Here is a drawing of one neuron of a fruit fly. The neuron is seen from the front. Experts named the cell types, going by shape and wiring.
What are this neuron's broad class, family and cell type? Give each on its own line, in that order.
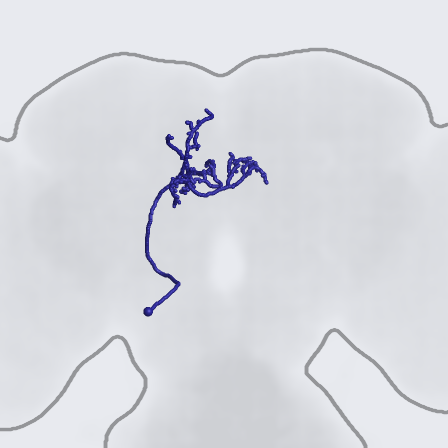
central-brain intrinsic neuron
hemilineage LALv1_dorsal
FB4E_b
